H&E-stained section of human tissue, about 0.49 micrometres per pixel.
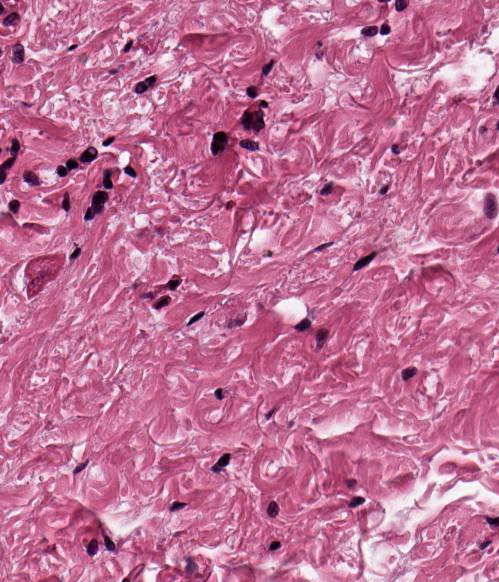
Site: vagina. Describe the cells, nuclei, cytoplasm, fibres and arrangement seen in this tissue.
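Look first at the background: densely packed collagen bundles, staining pink, fill the whole field. Follow them and you'll see they are wavy and run in haphazard, swirling directions. Most of the nuclei are small, dark and elongated. Now move to the upper left, where a small group of plumper, darker nuclei sits together.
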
